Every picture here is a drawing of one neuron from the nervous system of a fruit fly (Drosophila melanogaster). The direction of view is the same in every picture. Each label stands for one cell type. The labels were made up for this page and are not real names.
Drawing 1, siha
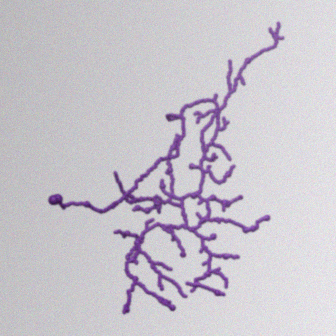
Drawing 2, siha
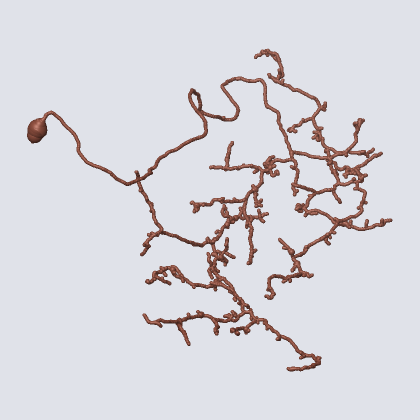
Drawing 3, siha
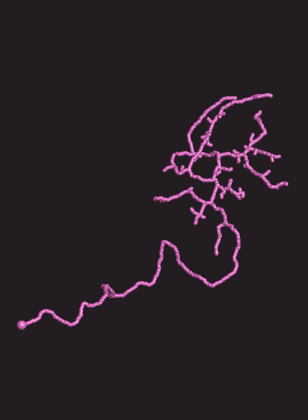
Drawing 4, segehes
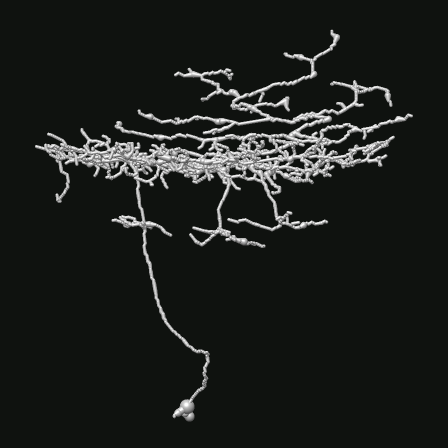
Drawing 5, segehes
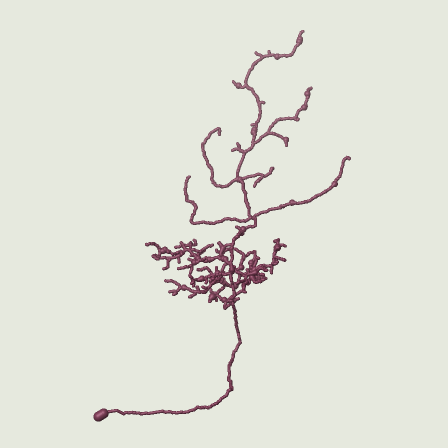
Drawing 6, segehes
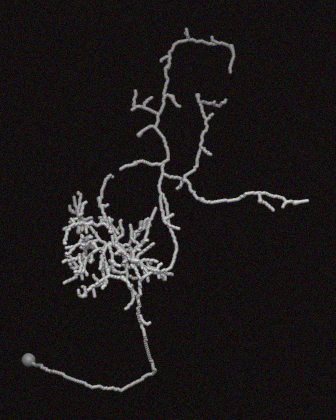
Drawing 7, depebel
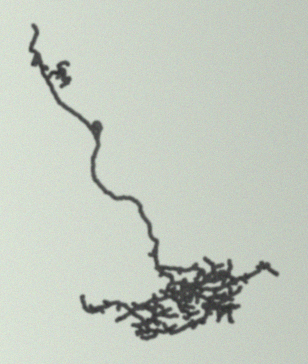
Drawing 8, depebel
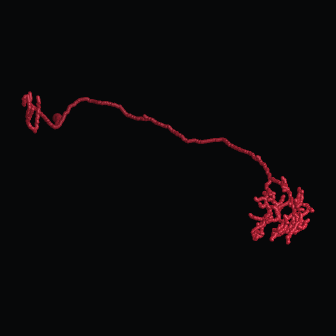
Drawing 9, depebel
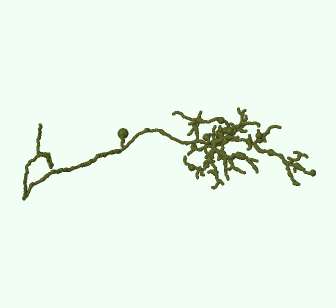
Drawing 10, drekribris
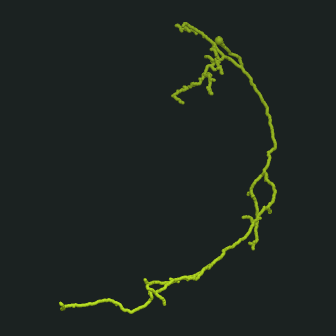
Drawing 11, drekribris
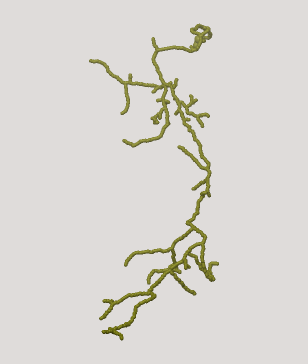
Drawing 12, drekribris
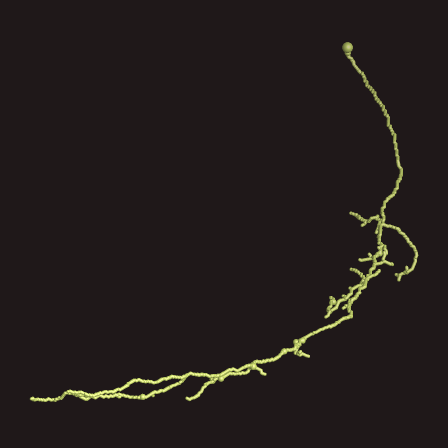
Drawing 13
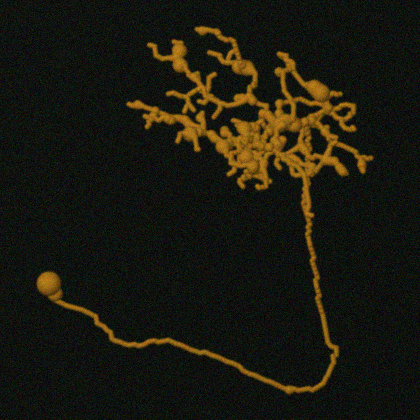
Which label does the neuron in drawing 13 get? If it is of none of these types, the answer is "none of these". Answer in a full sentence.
It belongs to none of these.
